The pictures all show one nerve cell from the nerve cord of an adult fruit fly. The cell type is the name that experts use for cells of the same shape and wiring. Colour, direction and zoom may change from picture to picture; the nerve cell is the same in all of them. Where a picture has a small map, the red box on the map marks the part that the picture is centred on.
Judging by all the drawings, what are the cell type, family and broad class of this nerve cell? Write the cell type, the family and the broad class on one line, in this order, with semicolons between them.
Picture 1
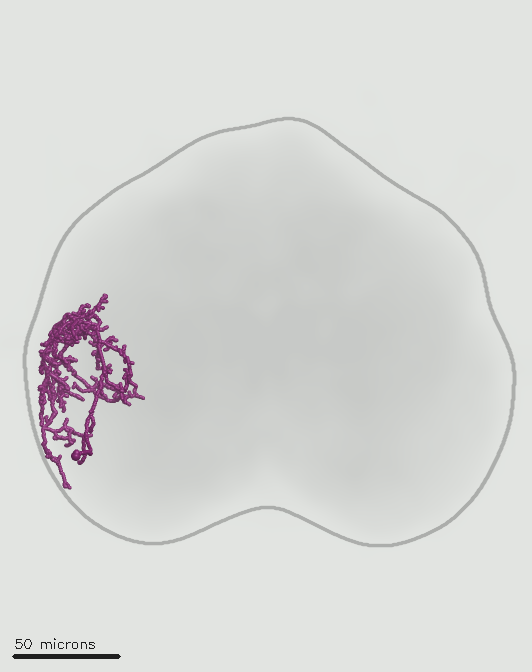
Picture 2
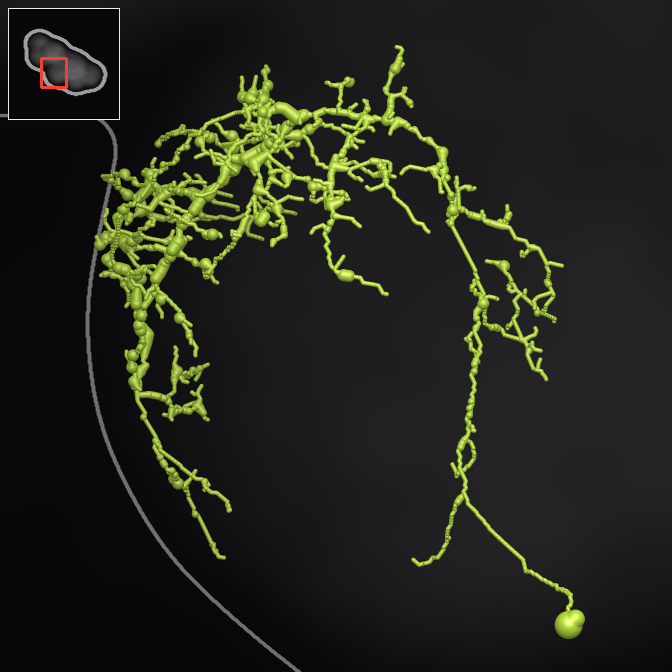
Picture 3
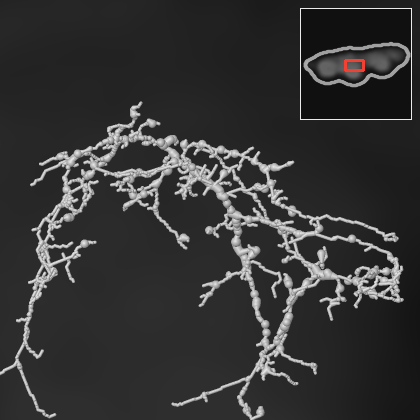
IN08A031; hemilineage 08A; nerve-cord intrinsic neuron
